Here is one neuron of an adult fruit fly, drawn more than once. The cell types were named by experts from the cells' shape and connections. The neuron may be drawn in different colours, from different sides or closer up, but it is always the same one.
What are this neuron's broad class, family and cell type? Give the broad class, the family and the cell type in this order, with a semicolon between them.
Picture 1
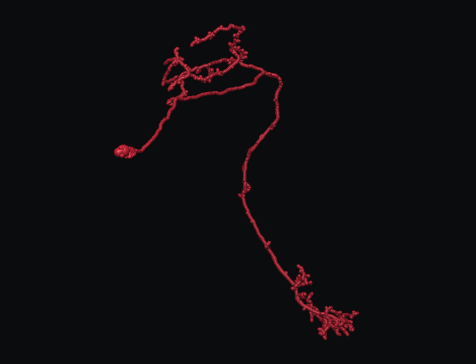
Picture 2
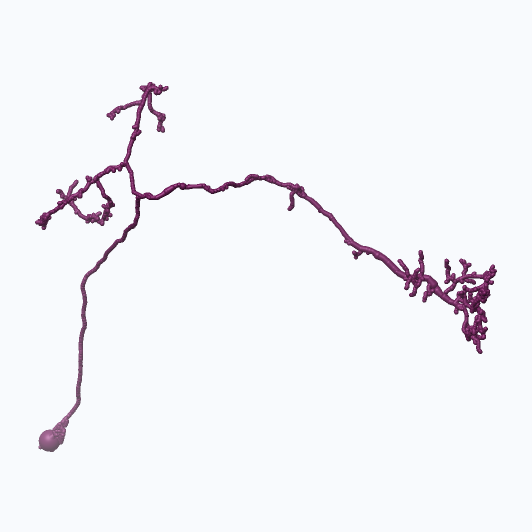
visual projection neuron; LC; LC12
